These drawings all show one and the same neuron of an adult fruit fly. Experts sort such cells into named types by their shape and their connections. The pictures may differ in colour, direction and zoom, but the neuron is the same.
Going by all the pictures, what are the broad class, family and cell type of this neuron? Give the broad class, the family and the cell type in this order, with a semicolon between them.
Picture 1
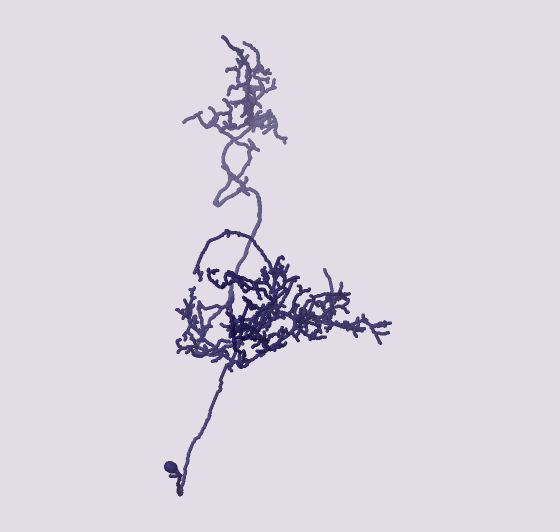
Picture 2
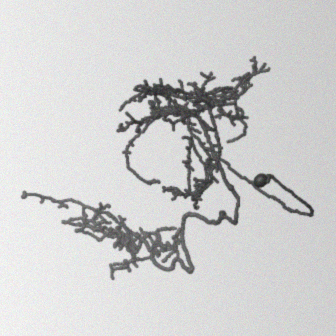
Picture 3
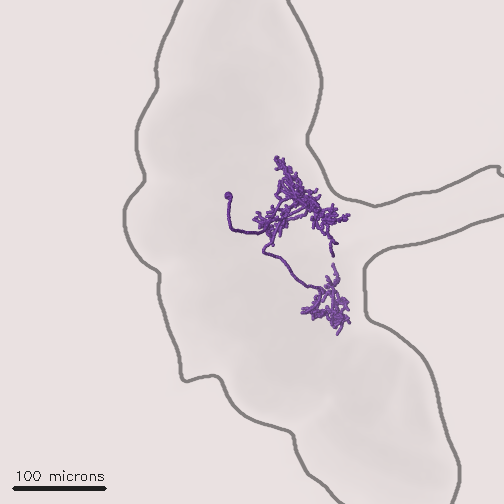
central-brain intrinsic neuron; hemilineage MX7; GNG545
